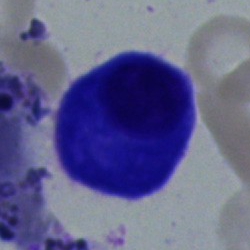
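Plasma cell, central in a stained human bone marrow smear. Checked in turn, the outline is roughly round with a smooth, unbroken edge, and the whole cell stains an intense, deep blue. Because nucleus and cytoplasm both stain dark blue, the boundary between them is indistinct. No vacuoles are seen.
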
